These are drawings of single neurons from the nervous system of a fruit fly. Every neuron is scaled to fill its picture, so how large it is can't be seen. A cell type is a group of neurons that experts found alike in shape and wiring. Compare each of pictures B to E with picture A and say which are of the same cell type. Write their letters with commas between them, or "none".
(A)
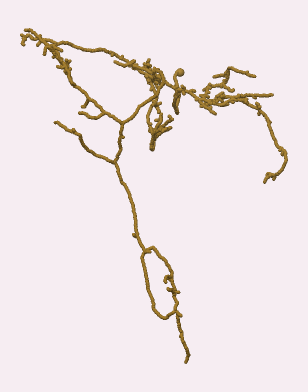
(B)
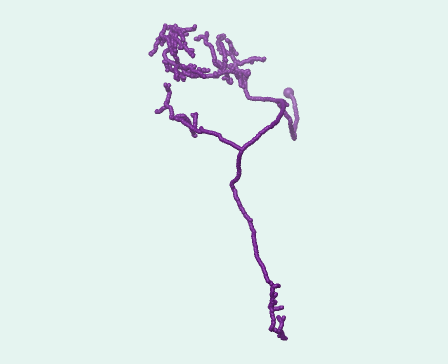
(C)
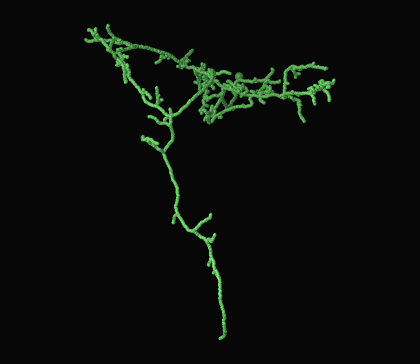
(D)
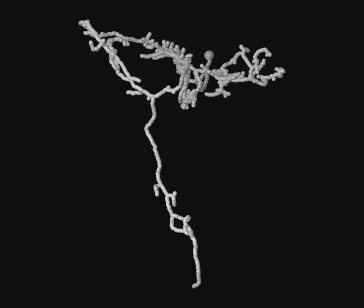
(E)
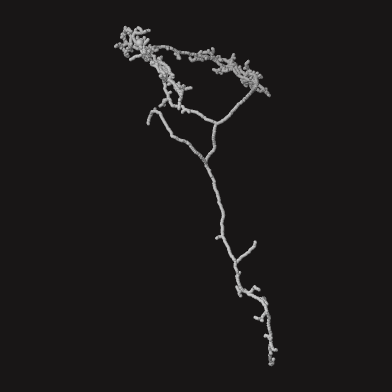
C, D, E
